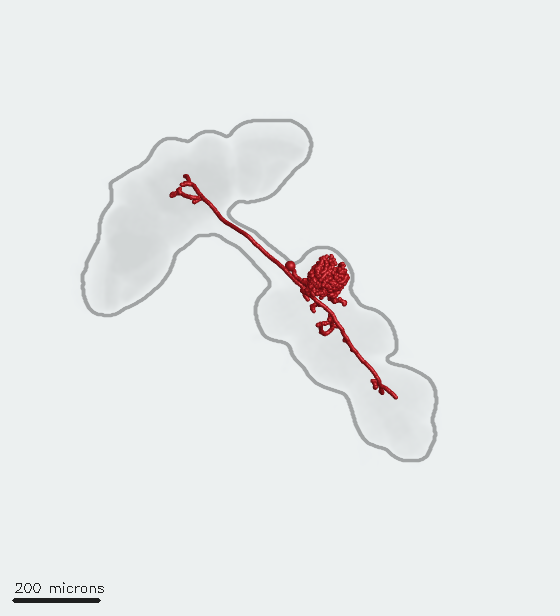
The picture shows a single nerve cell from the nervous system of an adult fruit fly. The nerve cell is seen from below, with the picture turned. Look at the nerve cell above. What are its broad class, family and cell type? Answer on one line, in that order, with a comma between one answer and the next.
ascending neuron, hemilineage 17A, AN17A024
